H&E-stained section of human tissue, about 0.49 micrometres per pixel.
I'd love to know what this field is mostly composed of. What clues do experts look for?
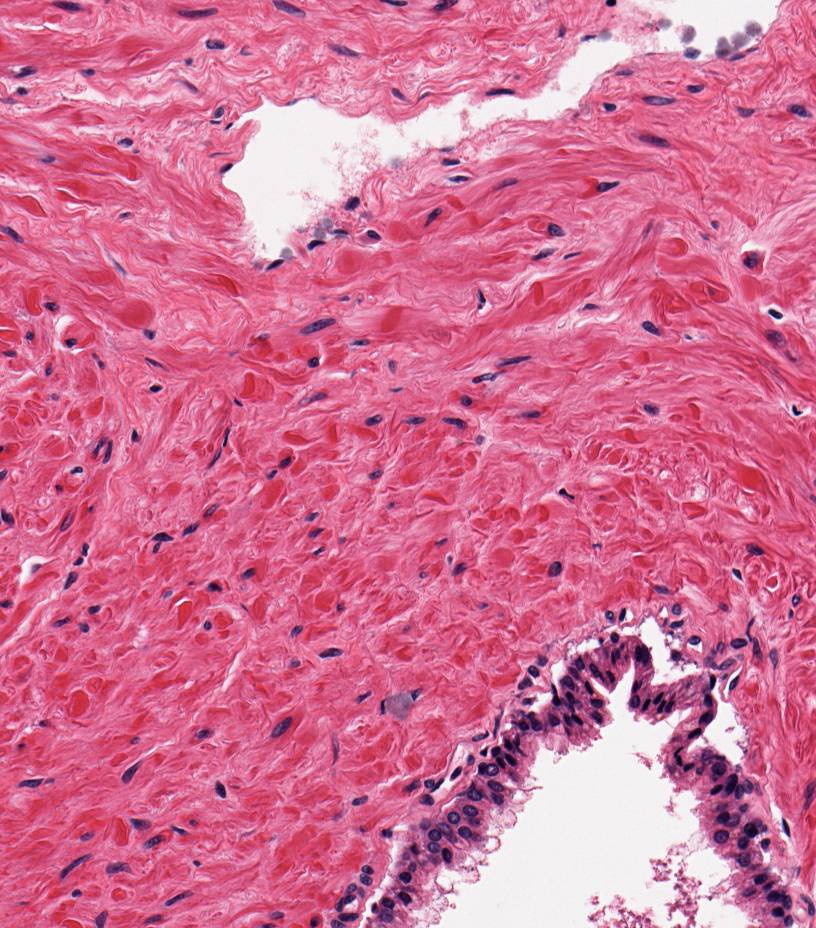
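Fibromuscular stroma fills most of the field, with a gland lumen at the lower right and an irregular empty space near the top. Centrally and lower left, smooth muscle cells are mostly cut across as rounded deep-pink profiles. Stromal nuclei are sparse, dark and mostly elongated.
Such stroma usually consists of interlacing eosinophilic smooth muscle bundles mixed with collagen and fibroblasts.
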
